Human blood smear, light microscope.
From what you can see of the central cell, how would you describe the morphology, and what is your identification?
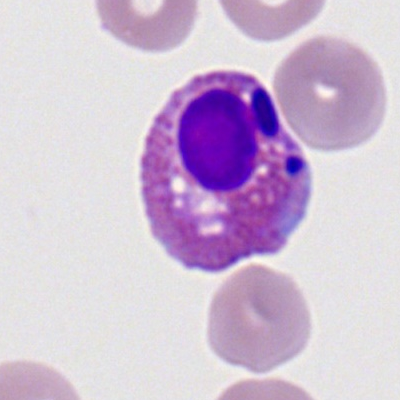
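What I notice first is that the nucleus sits off-centre, toward the upper part of the cell. Coarse pinkish-purple granules crowd the cytoplasm. Below the nucleus, several clear vacuoles lie in the cytoplasm. At the upper right edge of the nucleus there's a small dark oval body, with a smaller dark dot below it. This is an eosinophil.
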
